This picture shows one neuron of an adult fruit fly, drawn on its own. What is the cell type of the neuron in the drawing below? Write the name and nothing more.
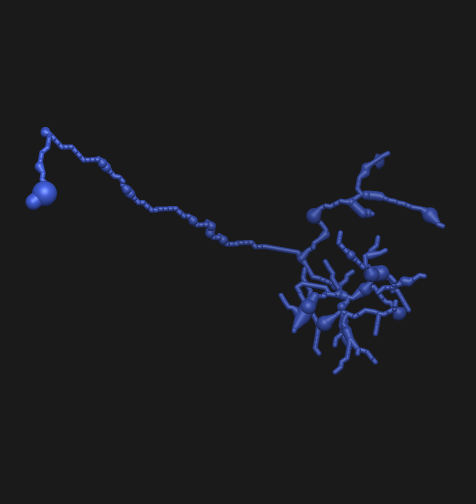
Cm2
